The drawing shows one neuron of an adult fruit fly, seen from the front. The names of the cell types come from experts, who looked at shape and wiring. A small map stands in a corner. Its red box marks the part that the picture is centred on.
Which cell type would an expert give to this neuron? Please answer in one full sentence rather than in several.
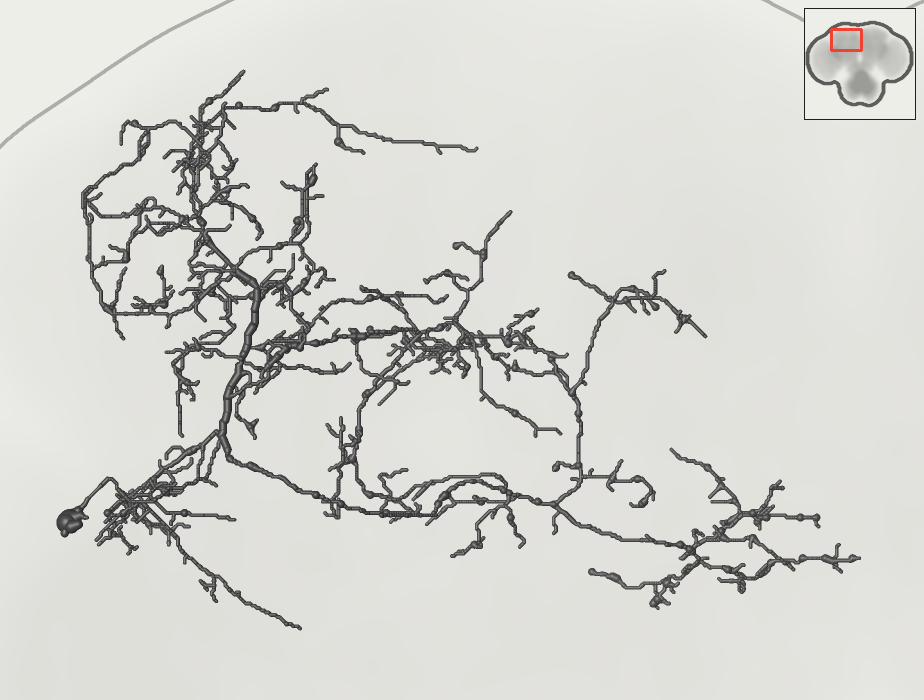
The type assigned to this neuron is CL072.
